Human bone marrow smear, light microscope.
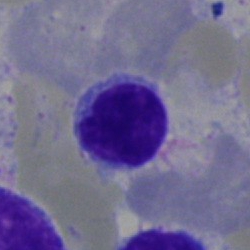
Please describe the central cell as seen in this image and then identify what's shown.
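Chromatin dark purple, densely packed. No nucleoli seen. Cytoplasm pale blue, without granules. This is a lymphocyte.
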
